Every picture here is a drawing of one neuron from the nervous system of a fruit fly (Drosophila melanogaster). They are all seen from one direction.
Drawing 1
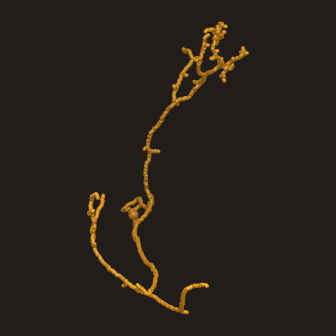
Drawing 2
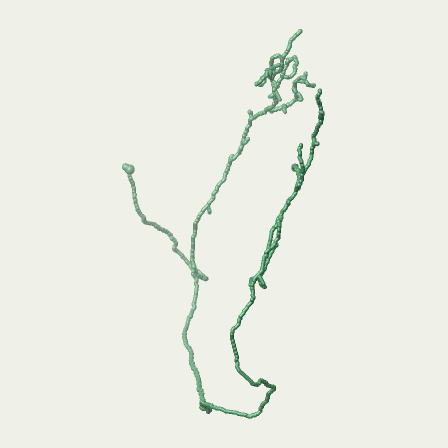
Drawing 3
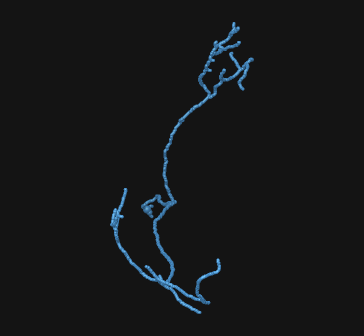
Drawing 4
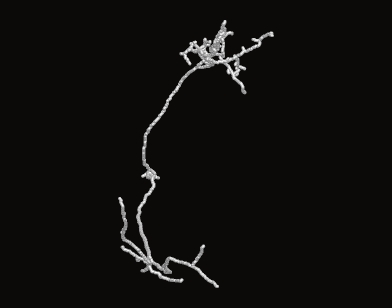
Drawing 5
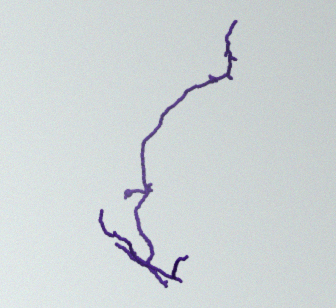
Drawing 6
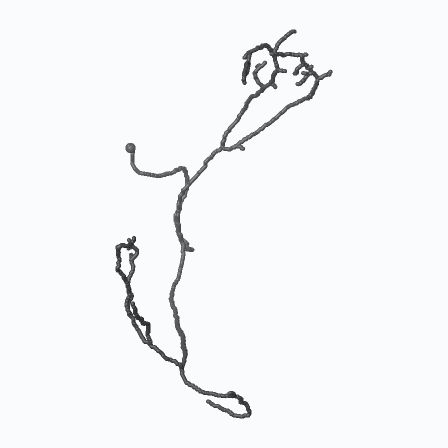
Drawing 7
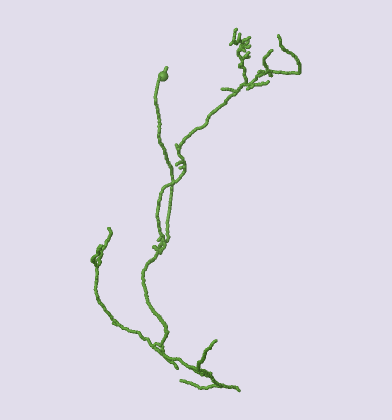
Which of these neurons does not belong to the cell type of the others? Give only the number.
2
